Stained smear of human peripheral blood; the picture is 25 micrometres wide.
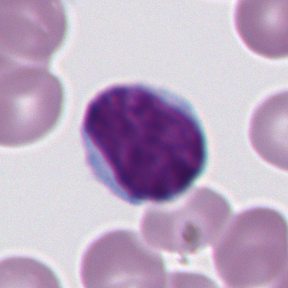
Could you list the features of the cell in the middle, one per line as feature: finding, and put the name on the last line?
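Diameter: about 11 micrometres
Nucleus: oval, about 11 by 9 micrometres
Nuclear share: about 80% of the cell's area
Nuclear position: reaches the cell edge on the right side
Chromatin: dark purple, coarsely clumped
Cytoplasm: pale blue, mainly a narrow crescent on the left side
Name: typical lymphocyte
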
